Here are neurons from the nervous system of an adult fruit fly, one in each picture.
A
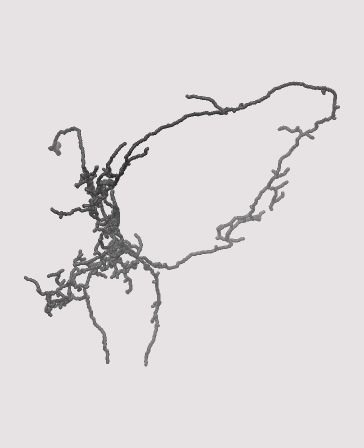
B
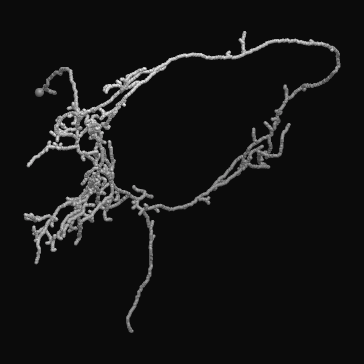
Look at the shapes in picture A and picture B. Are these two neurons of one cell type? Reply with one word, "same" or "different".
same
